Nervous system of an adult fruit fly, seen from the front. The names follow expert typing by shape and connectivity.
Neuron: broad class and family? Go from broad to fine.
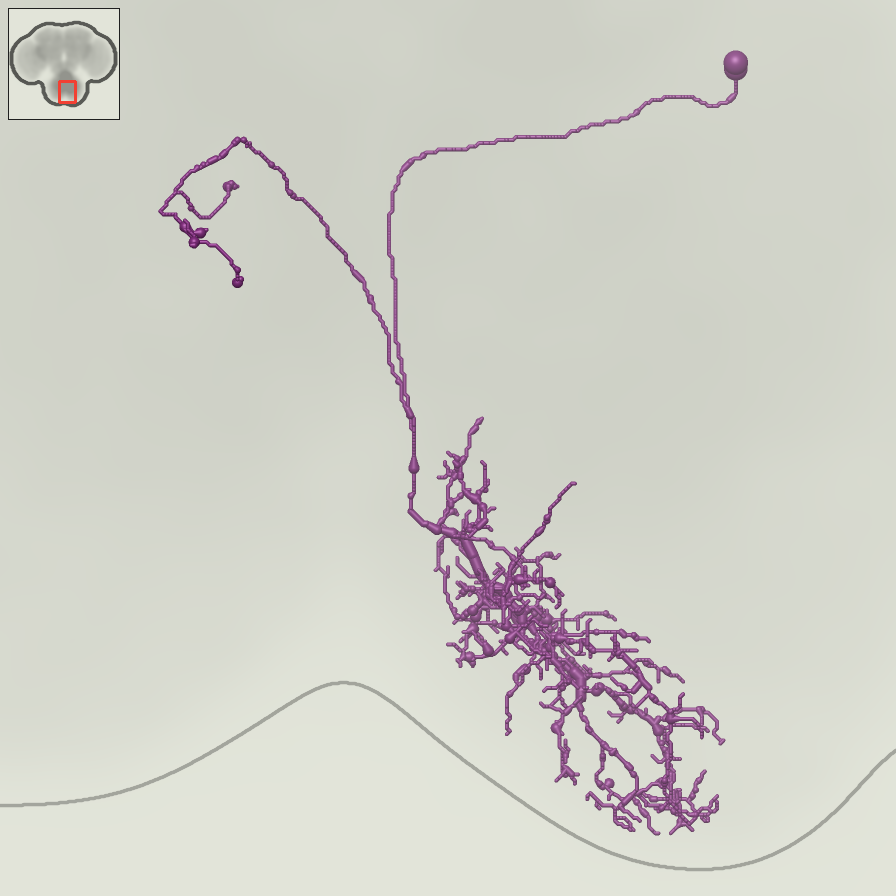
nerve-cord intrinsic neuron; hemilineage 23B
